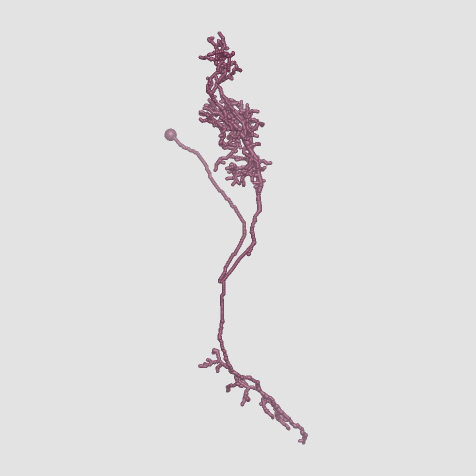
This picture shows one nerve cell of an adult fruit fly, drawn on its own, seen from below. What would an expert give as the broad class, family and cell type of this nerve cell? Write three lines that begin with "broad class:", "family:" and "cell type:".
broad class: visual projection neuron
family: hemilineage VPNd1
cell type: LPLC1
